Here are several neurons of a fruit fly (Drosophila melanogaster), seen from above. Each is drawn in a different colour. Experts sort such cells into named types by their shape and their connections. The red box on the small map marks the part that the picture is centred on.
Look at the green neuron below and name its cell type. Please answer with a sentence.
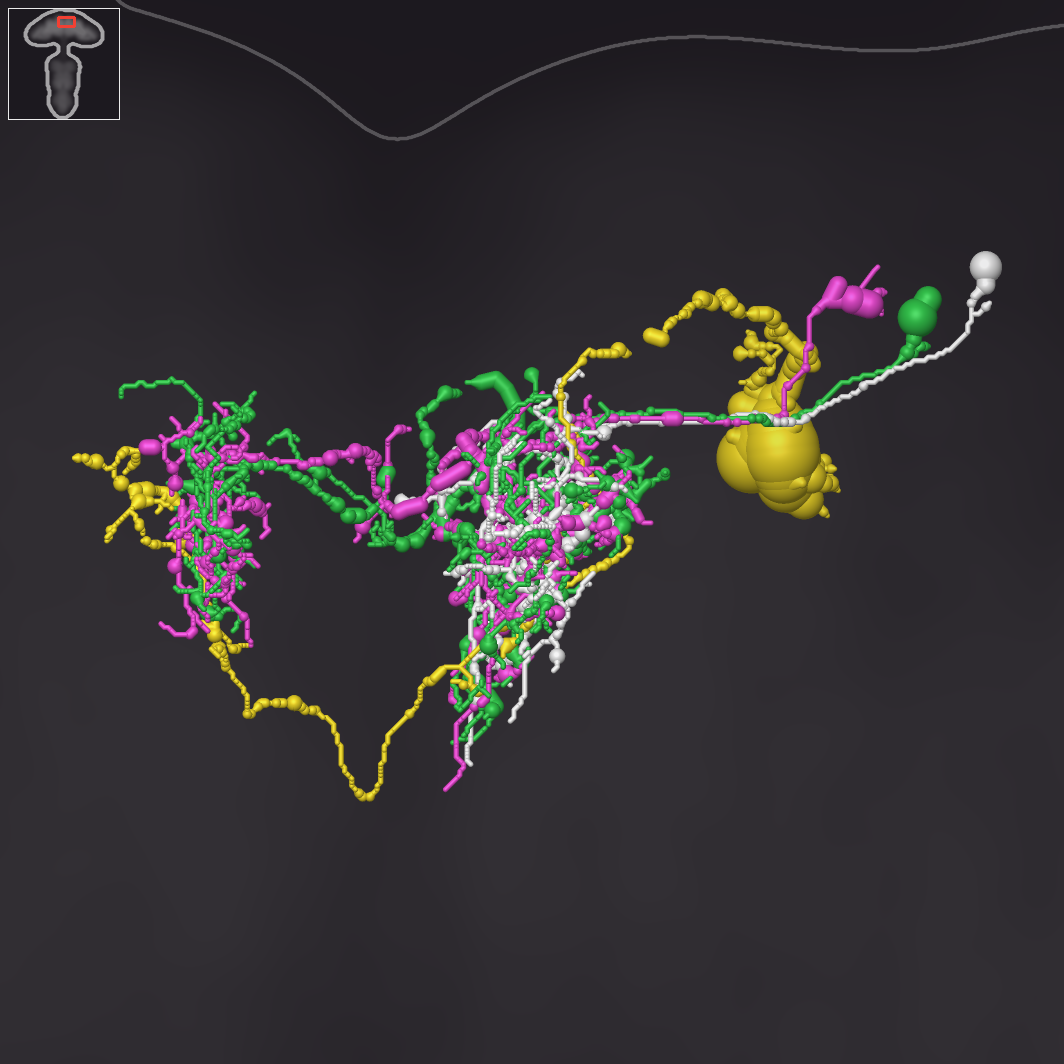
The cell type is PRW011.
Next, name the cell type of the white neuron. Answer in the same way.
The cell type is PRW022.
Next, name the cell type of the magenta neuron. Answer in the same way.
The cell type is PRW040.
